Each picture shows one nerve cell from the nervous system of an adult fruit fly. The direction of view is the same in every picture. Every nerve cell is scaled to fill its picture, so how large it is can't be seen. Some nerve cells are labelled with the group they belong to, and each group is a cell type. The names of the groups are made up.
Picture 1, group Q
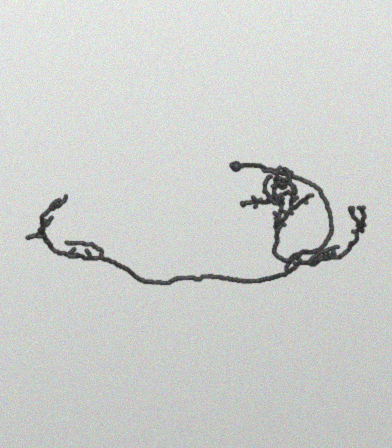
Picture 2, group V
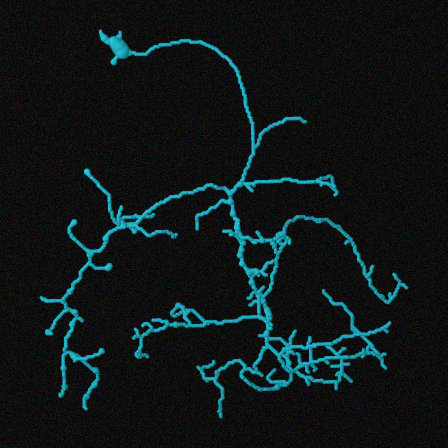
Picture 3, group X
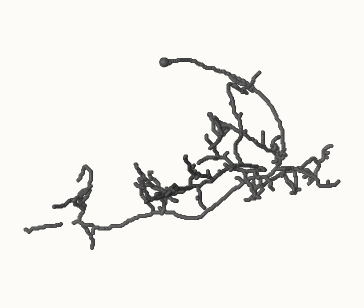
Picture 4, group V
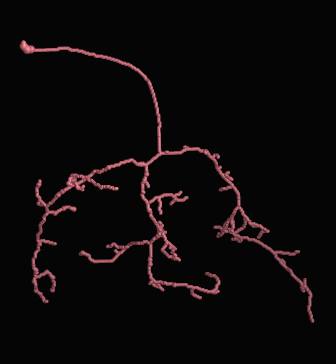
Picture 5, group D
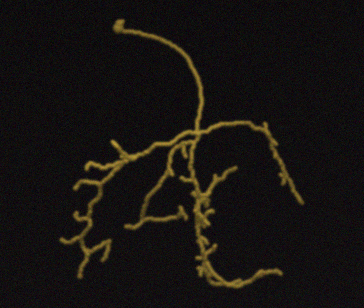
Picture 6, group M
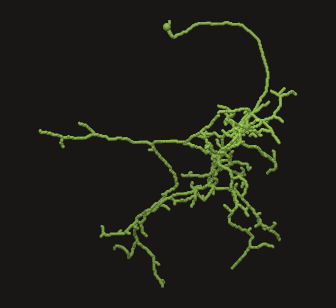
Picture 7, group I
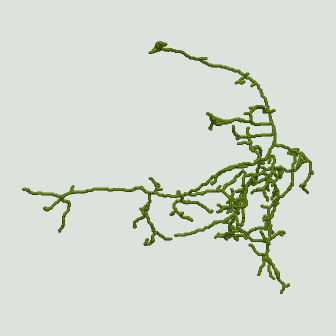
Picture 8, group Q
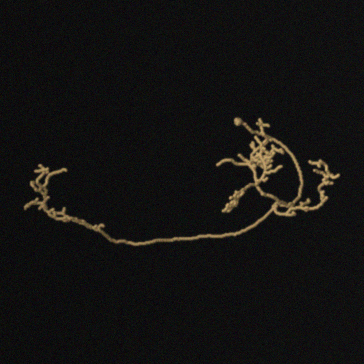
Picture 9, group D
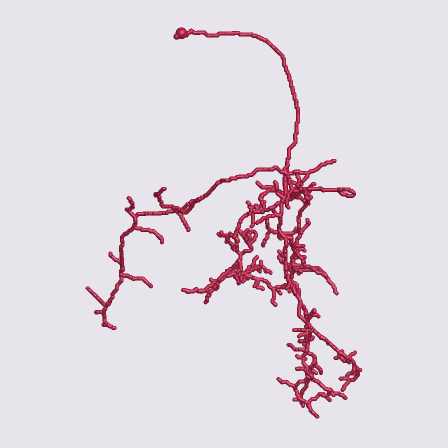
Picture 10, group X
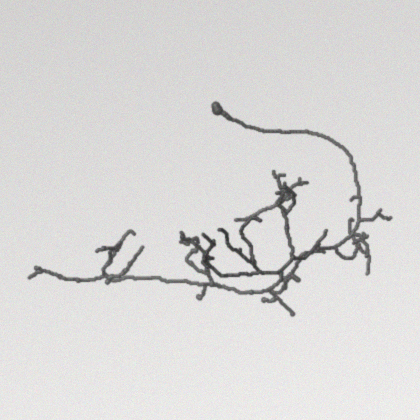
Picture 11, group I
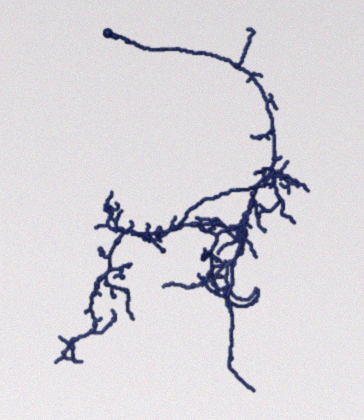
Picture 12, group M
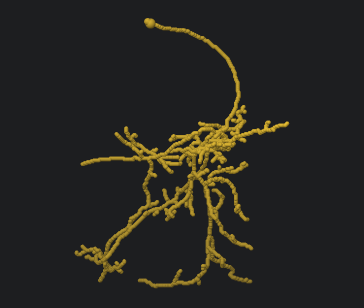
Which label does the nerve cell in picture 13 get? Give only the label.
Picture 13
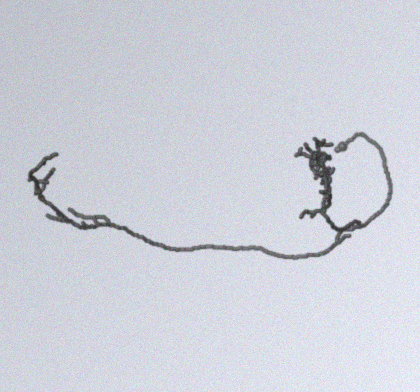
group Q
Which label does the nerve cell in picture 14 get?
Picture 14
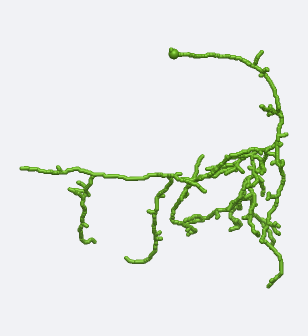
group I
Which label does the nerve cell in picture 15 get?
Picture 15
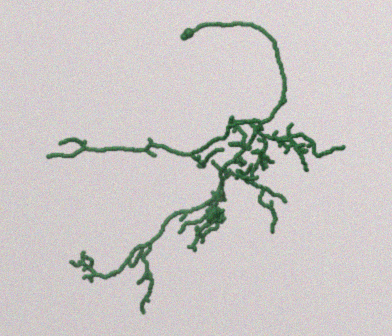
group M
